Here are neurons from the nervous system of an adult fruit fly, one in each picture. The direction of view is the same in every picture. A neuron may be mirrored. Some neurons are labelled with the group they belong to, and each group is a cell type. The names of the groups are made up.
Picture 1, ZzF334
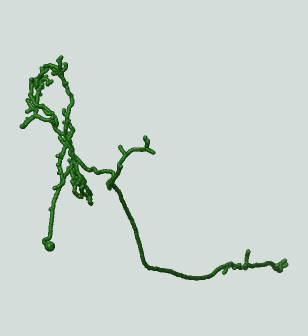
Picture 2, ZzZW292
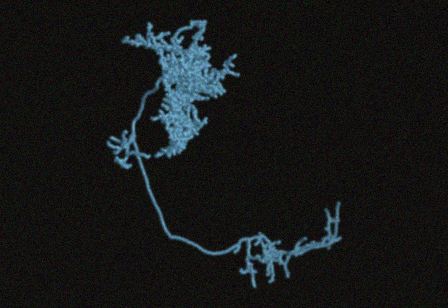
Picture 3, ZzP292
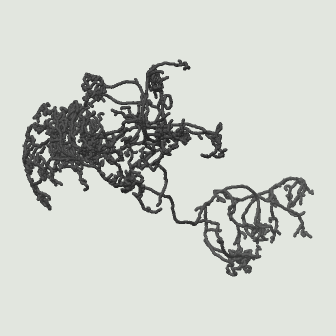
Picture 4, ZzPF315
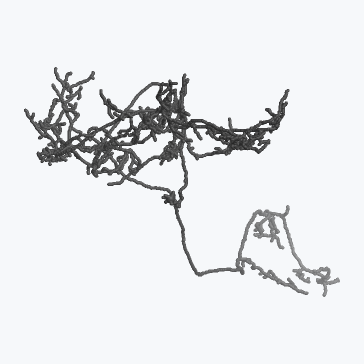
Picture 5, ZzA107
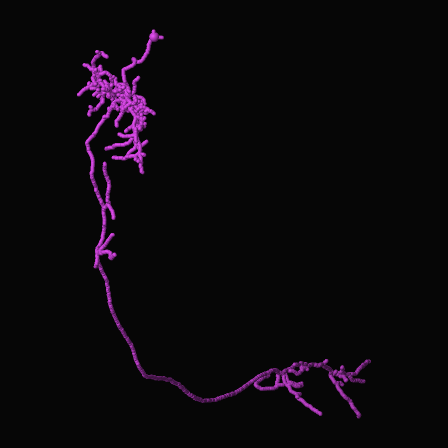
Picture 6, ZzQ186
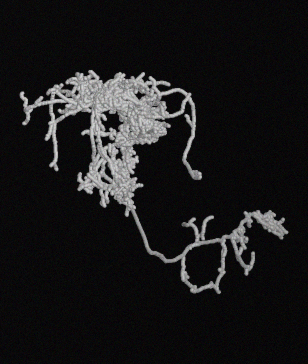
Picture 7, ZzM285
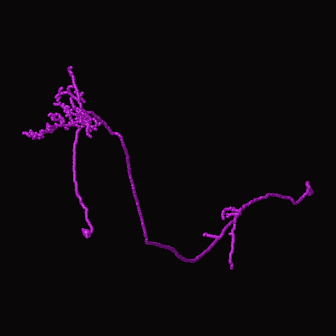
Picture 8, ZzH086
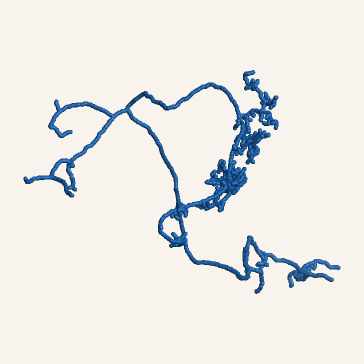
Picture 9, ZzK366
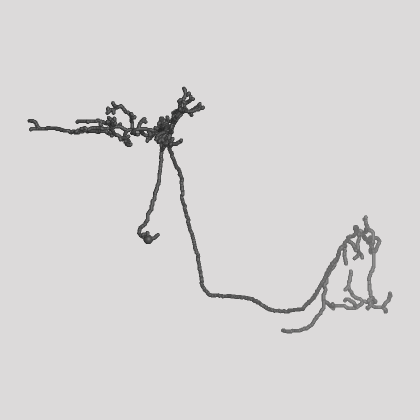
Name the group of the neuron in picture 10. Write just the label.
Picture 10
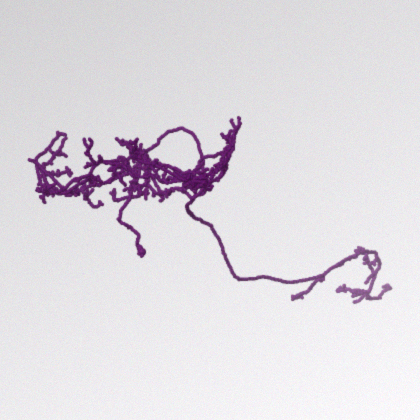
ZzPF315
